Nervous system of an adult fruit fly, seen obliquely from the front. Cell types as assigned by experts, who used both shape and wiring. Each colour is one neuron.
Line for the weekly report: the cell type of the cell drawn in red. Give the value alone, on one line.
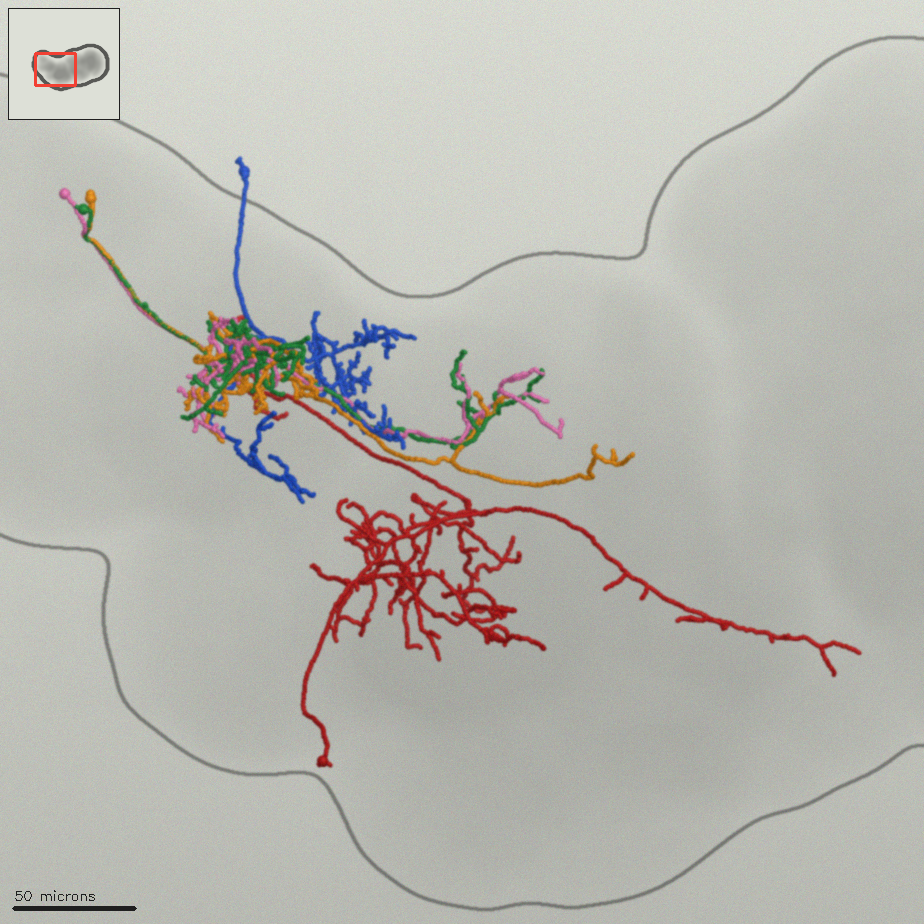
IN07B065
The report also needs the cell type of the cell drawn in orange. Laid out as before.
IN07B093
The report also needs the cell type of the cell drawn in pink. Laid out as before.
IN07B083_b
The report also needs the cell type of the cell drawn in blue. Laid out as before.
IN07B094_c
